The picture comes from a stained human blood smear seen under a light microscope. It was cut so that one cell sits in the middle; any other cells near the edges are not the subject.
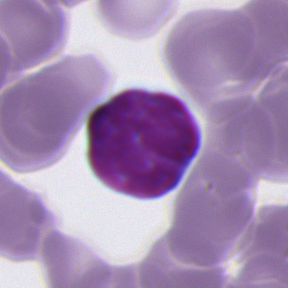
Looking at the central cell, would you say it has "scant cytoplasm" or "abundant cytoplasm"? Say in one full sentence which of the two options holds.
Around its nucleus, the cell has no more than a narrow rim of cytoplasm.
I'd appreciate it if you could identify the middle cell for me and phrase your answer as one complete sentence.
The cell positioned in the middle of the field is a typical lymphocyte.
